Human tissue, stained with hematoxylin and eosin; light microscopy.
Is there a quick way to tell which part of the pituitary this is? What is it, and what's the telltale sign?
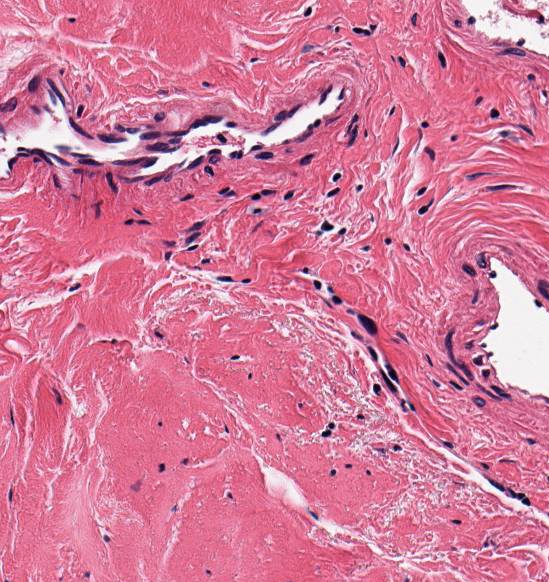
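The field shows dense connective tissue. Pink-staining collagen bundles fill almost all of it, with sparse, small, dark, spindle-shaped nuclei.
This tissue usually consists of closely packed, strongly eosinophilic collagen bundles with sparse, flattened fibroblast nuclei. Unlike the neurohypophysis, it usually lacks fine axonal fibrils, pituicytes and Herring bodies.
The upper half has wavy bundles, and no epithelium is present.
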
